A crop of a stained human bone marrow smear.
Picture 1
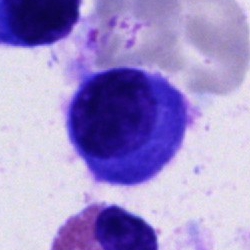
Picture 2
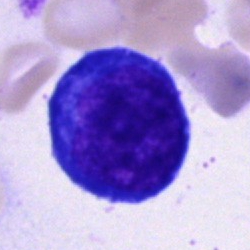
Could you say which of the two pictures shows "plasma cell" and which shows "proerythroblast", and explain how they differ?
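Picture 1 is the plasma cell, and picture 2 is the proerythroblast. Both share a round, smooth outline. Where they part is the chromatin: dense and dark purple in the plasma cell, but finely stippled purple with paler patches, not coarsely clumped, in the proerythroblast. The cytoplasm is deep blue in each, though in the plasma cell it is widest at the lower right, while in the proerythroblast it is only a thin rim. The plasma cell also has a paler crescent in its cytoplasm running along the right side of the nucleus. No vacuoles are seen in the proerythroblast.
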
